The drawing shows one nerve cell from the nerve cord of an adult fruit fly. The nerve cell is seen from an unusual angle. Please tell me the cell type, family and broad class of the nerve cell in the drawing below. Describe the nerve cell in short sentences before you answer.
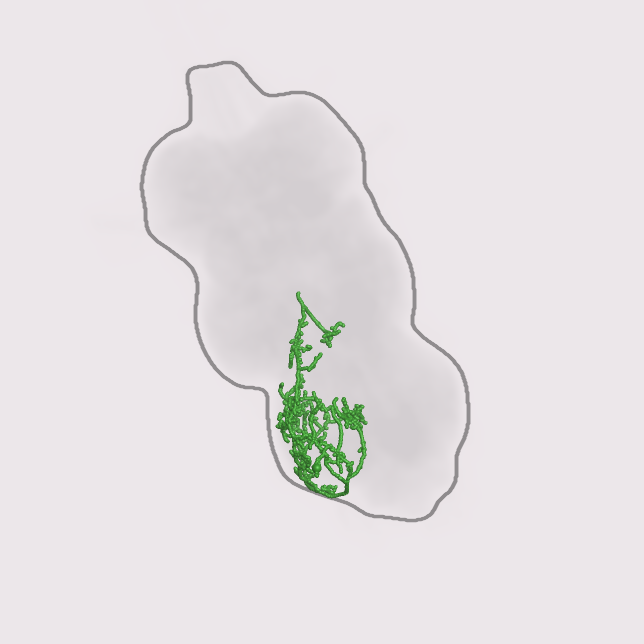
In this view it is taller than it is wide. It is of cell type IN19A047. Its family is hemilineage 19A. It is a nerve-cord intrinsic neuron.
